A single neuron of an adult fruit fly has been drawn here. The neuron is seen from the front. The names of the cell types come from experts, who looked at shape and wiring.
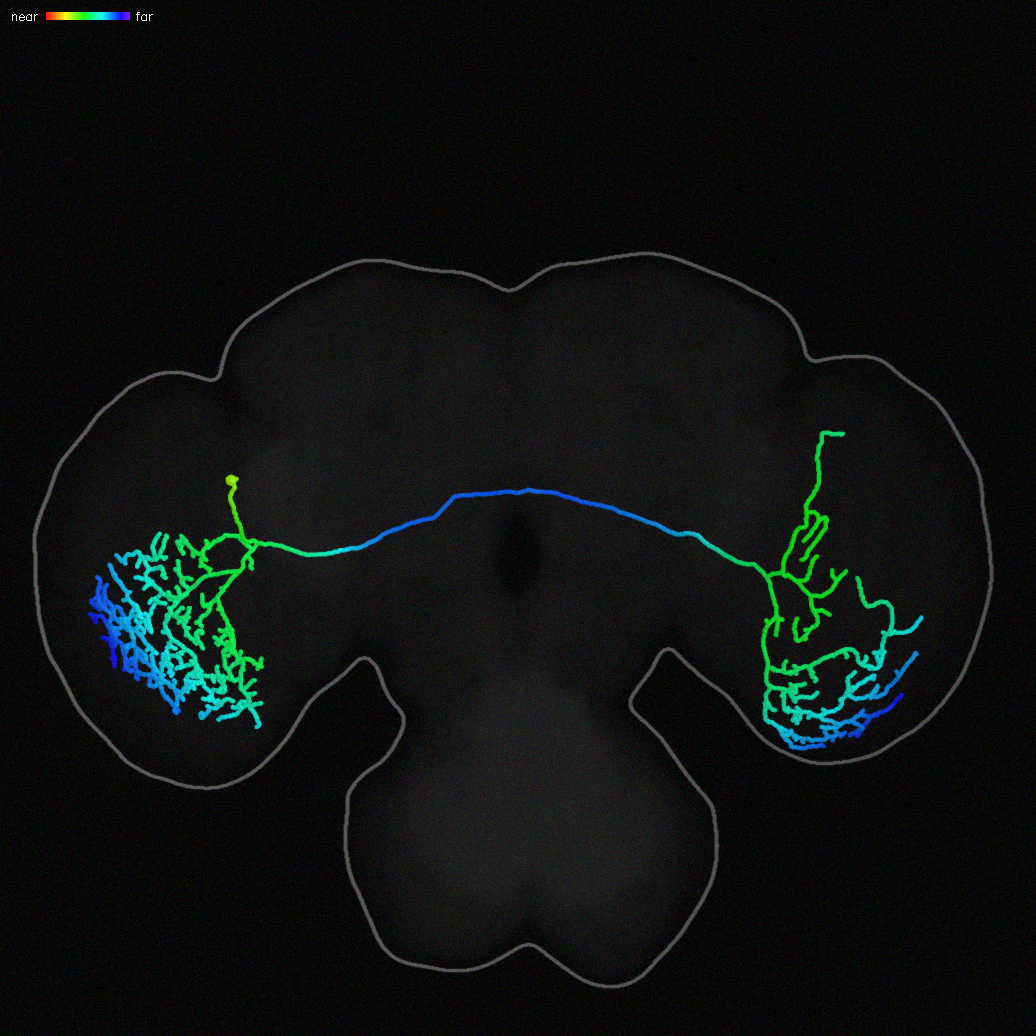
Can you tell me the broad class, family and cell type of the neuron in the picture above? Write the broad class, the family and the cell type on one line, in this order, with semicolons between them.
optic-lobe intrinsic neuron; hemilineage VPNl&d1_lateral; MeVPMe7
